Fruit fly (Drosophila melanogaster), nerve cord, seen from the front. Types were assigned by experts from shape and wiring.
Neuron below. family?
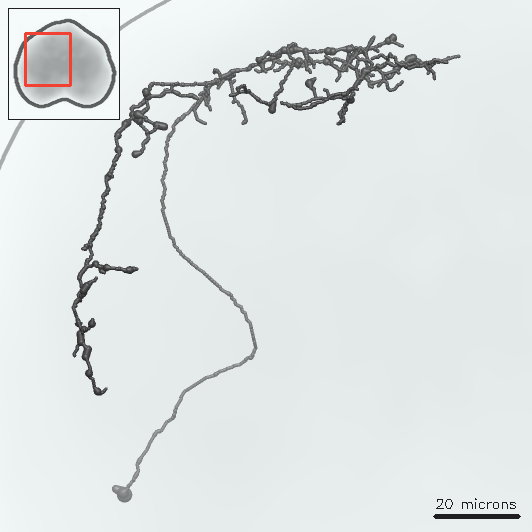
hemilineage 03B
